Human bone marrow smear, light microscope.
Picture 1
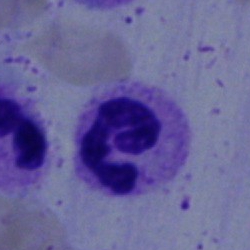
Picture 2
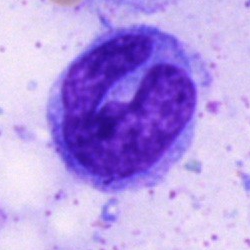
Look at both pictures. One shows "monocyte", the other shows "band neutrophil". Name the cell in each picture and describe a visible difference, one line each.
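Picture 1 shows a band neutrophil: The cytoplasm is plentiful and pale pinkish-lilac.
Picture 2 shows a monocyte: The nucleus fills most of the cell.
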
